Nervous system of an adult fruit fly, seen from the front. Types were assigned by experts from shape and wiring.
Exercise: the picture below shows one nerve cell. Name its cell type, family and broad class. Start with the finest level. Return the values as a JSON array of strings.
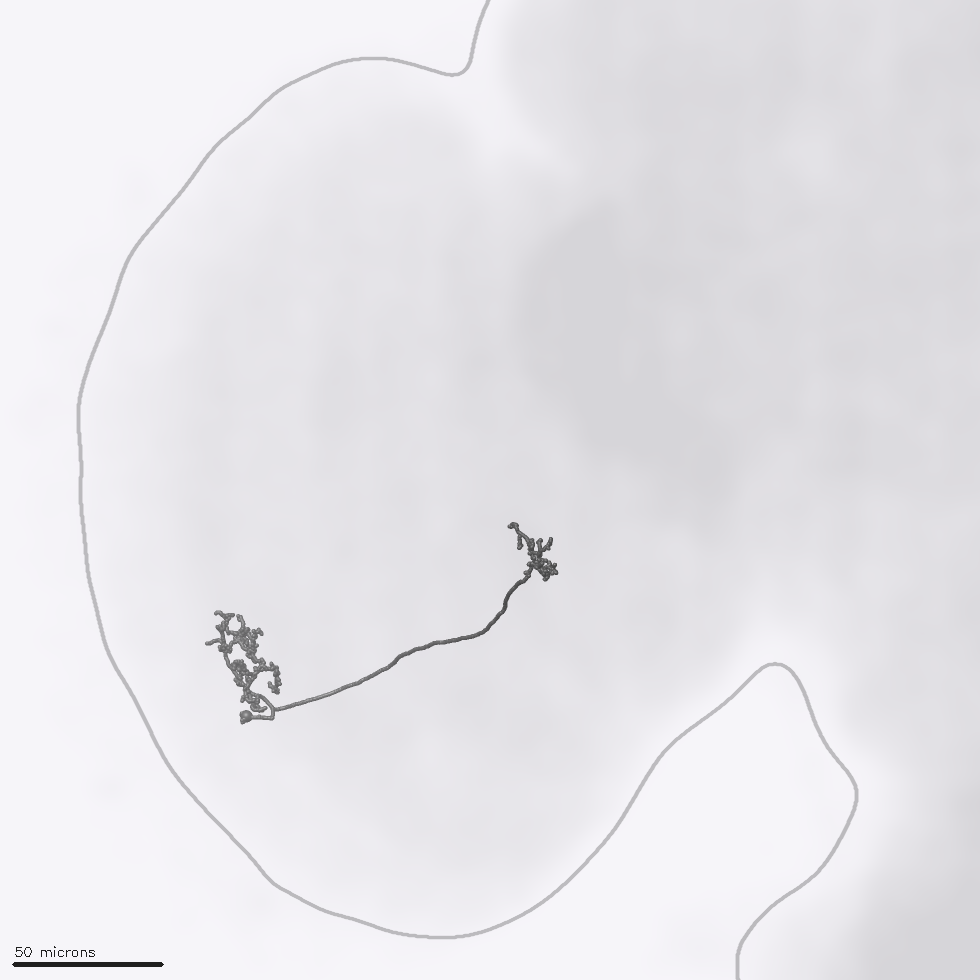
["Tm29", "Tm", "optic-lobe intrinsic neuron"]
